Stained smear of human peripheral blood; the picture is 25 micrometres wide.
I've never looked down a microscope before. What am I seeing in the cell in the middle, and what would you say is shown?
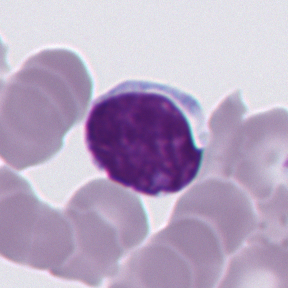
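Start with the edge: the outline is smooth, with no surface projections. The nucleus fills most of the cell. Look at its chromatin, dark purple with small paler patches scattered through it. Around it, the cytoplasm is pale blue. This is a typical lymphocyte.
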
